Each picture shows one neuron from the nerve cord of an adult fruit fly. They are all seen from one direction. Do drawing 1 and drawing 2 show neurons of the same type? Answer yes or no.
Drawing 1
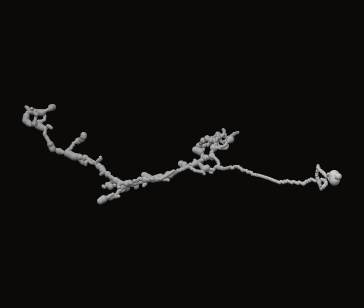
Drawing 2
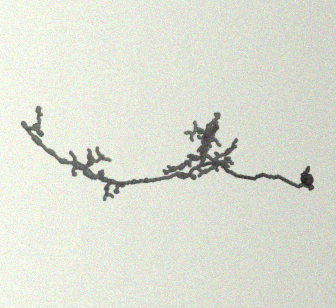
yes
